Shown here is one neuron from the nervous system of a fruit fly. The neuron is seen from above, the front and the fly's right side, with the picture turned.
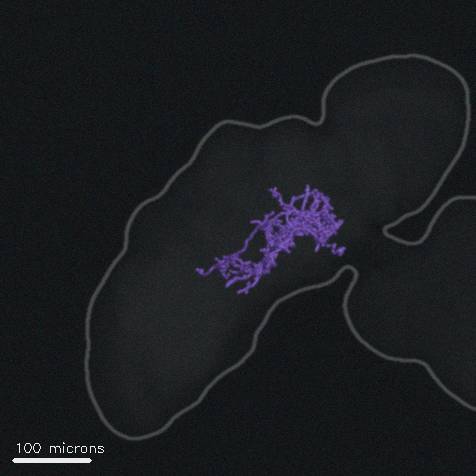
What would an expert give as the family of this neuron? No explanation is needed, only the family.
hemilineage SMPpv2_ventral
